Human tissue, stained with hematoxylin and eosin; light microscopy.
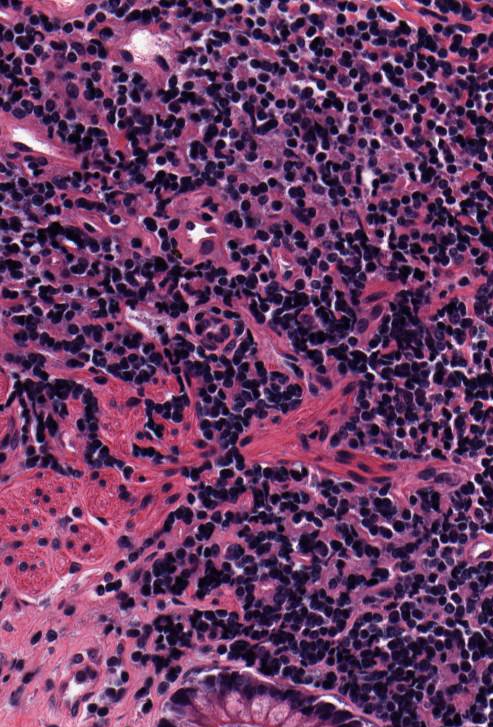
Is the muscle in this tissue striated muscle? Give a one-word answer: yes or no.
No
